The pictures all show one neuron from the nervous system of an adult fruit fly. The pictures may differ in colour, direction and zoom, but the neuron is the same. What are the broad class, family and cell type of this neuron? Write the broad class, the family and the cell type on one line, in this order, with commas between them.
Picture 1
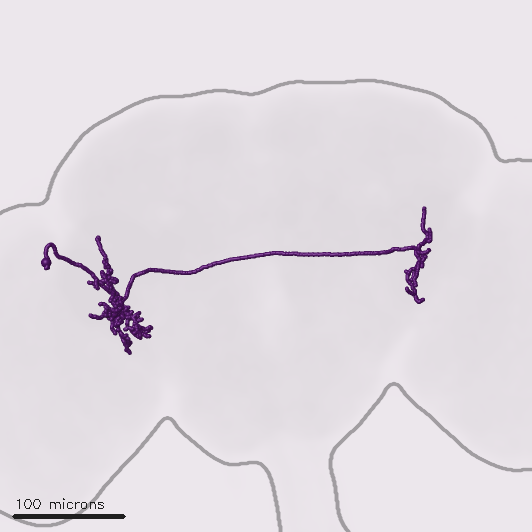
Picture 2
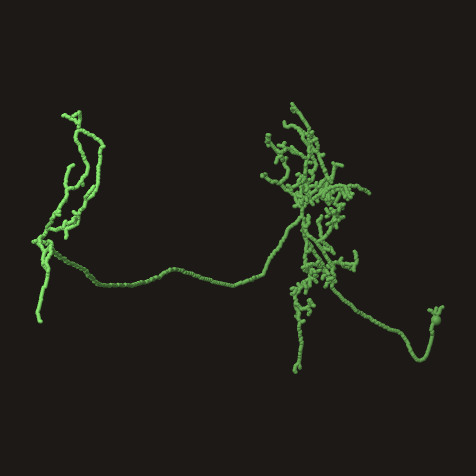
central-brain intrinsic neuron, hemilineage VLPl&d1_lateral, CB2633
